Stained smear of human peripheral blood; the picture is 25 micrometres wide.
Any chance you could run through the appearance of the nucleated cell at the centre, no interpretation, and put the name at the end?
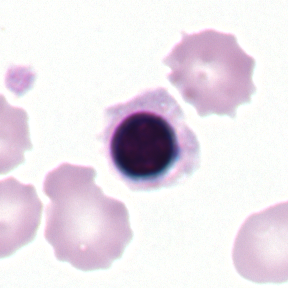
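The nucleus is positioned off-centre, and the broadest band of cytoplasm lies toward the upper right. Its chromatin is very dark and densely condensed, nearly uniform throughout. No nucleoli are visible, and the cytoplasm contains no distinct granules. This cell is a normoblast.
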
